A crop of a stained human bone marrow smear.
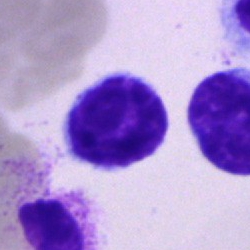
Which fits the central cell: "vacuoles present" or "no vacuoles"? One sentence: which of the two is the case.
No vacuoles are found within the cytoplasm of the cell.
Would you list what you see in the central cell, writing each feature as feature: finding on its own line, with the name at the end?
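Outline: round and smooth
Cytoplasm: very thin, barely visible rim around the nucleus
Chromatin: dense, staining dark purple
Granules: none seen
Name: lymphocyte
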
